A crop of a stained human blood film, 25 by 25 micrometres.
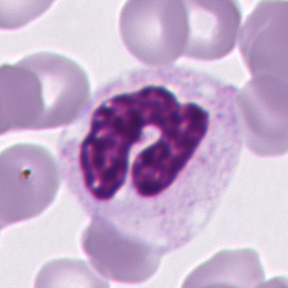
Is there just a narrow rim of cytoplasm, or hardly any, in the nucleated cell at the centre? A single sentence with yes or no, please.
No, it is abundant cytoplasm that surrounds its nucleus.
